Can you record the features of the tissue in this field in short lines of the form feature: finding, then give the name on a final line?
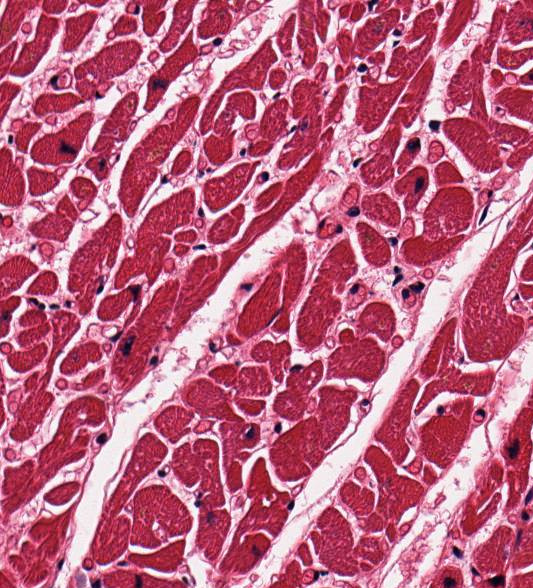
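Plane: most fibres cut cross or oblique, not lengthwise
Nuclei: central where seen
Cytoplasm: deep red, eosinophilic
Between fibres: delicate pale pink connective tissue, scattered small dark nuclei
Name: left ventricle of the heart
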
